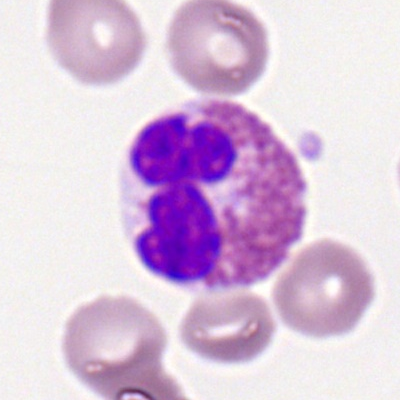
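Eosinophil, shown at the middle of a stained human blood smear. The cell has a round, smooth outline. Its nucleus lies toward the left side, and no nucleoli are visible. Coarse granules crowd the cytoplasm on the right side of the cell.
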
